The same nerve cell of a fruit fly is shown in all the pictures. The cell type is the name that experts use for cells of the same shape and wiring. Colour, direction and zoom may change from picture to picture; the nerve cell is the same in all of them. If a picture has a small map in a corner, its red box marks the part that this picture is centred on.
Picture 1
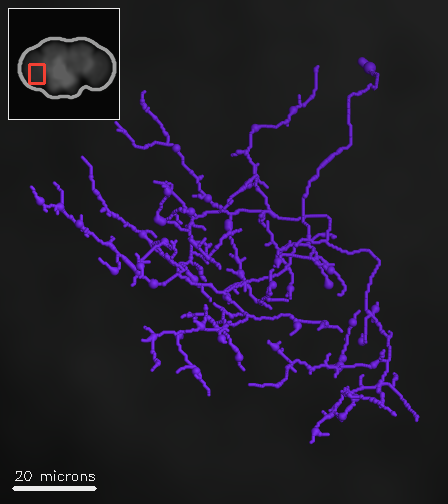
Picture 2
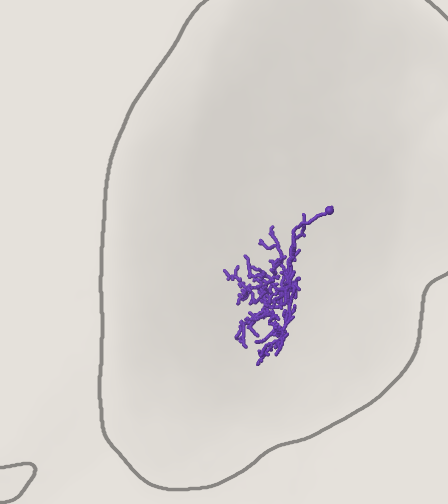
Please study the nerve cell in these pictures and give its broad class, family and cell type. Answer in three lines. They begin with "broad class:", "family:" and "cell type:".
broad class: optic-lobe intrinsic neuron
family: Cm
cell type: Cm17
